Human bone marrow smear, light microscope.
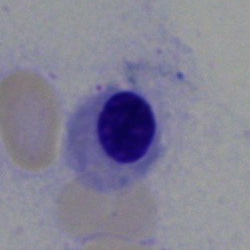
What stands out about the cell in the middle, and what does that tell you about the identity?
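The nucleus is placed off-centre, towards the upper right of the cell. Its chromatin is dense and stains dark purple throughout, and no distinct nucleolus is visible. No distinct granules are present in the cytoplasm. The cell is an erythroblast.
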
